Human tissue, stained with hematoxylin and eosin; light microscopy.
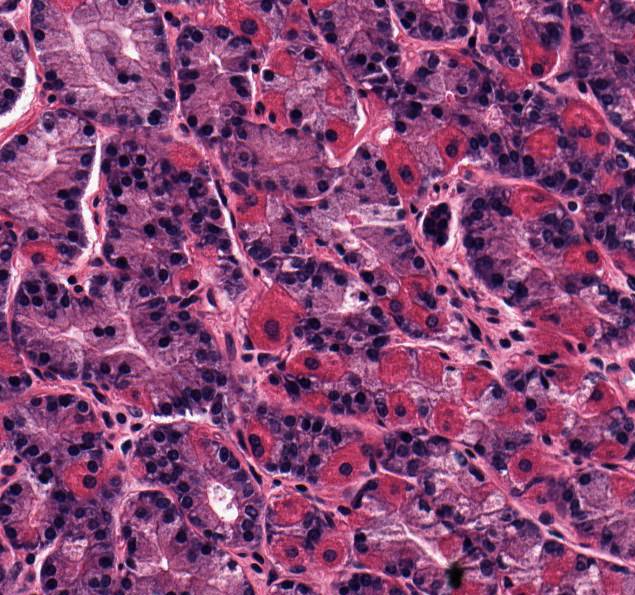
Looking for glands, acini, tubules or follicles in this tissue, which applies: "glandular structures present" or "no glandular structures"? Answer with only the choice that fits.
Glandular structures present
